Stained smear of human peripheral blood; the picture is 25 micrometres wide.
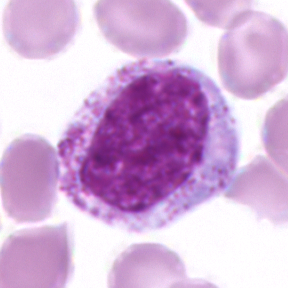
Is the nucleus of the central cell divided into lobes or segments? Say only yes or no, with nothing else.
No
